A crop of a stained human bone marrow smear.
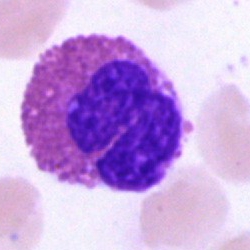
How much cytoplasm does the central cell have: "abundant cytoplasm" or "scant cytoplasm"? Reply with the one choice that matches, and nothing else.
Abundant cytoplasm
